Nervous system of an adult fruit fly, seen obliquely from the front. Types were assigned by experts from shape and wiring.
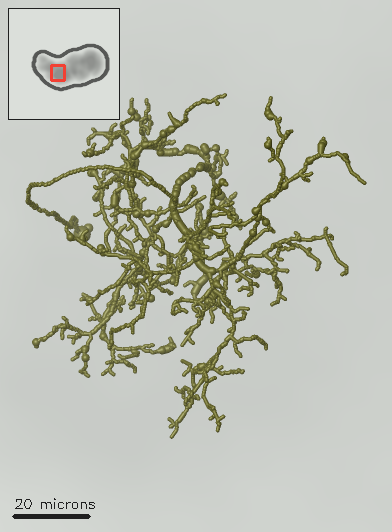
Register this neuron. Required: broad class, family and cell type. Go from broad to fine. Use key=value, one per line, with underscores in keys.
broad_class=nerve-cord intrinsic neuron
family=hemilineage 21A
cell_type=IN21A042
